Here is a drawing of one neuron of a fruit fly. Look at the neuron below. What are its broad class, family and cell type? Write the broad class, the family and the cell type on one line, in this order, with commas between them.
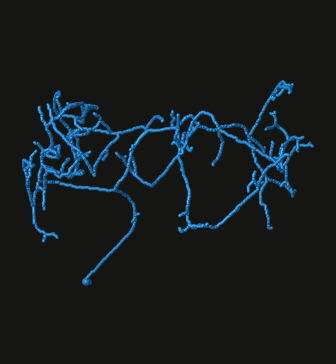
nerve-cord intrinsic neuron, hemilineage 04B, IN04B016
